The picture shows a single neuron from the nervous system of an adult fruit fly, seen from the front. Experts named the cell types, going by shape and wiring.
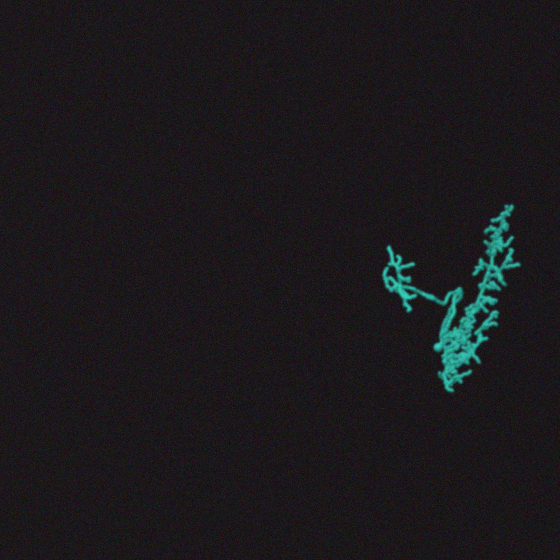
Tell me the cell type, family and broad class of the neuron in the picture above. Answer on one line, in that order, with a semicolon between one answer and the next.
LC31b; LC; visual projection neuron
